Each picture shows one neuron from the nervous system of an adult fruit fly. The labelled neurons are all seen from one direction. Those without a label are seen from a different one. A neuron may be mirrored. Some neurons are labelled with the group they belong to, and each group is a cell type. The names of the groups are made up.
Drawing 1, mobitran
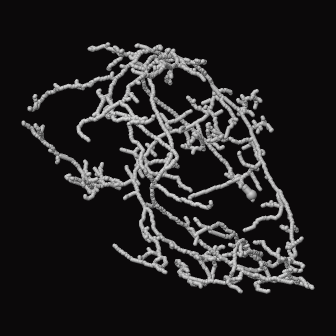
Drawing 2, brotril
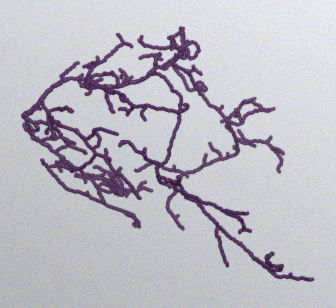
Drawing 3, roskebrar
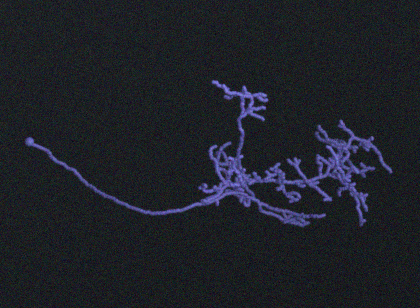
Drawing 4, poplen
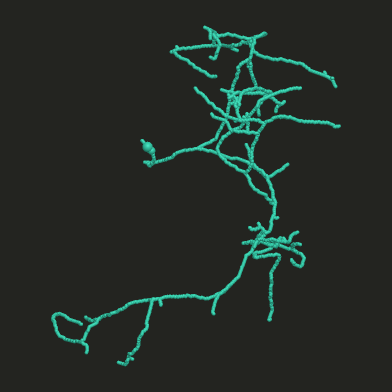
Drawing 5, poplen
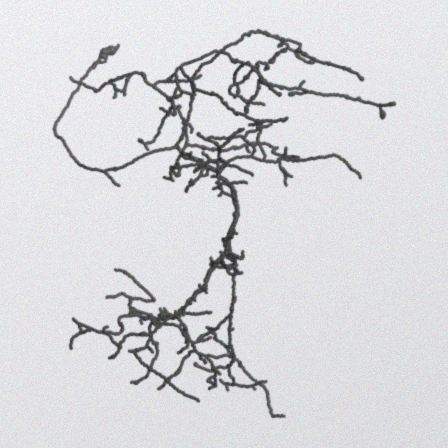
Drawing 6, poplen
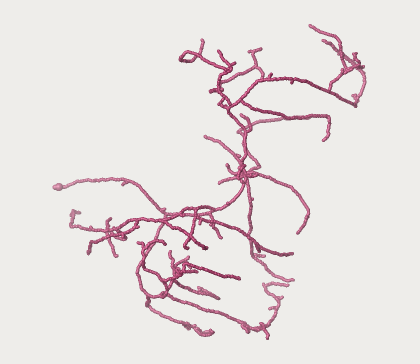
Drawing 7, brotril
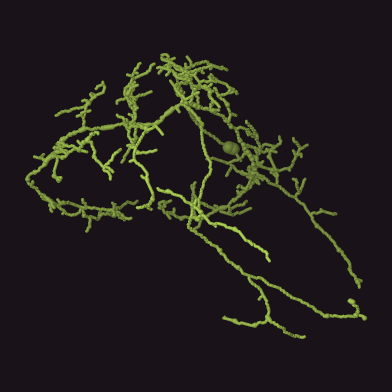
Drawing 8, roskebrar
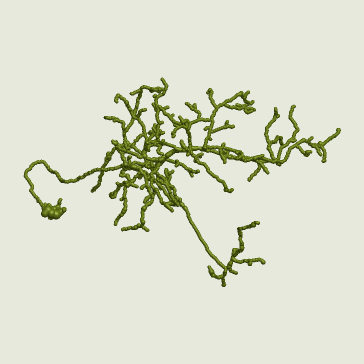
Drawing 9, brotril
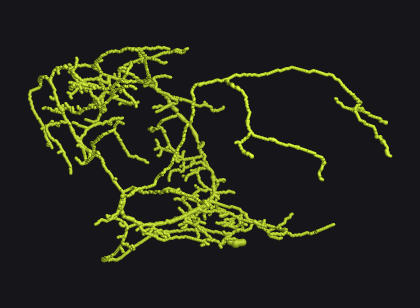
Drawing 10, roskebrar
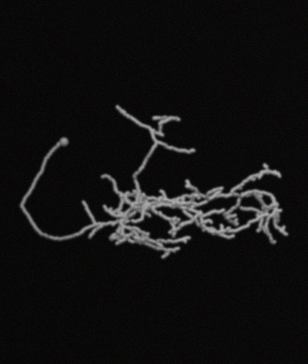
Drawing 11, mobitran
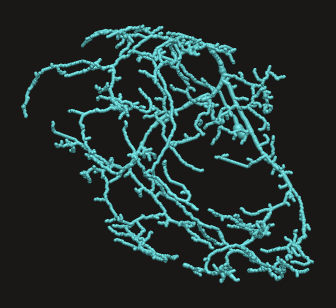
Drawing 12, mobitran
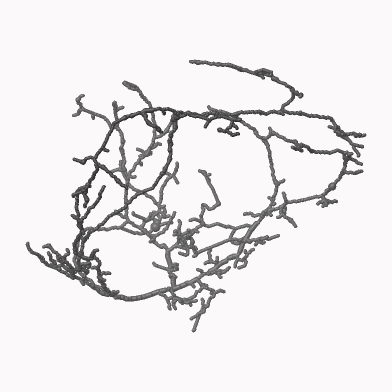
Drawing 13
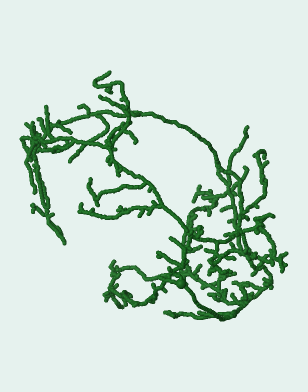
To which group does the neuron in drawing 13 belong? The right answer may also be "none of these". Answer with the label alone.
none of these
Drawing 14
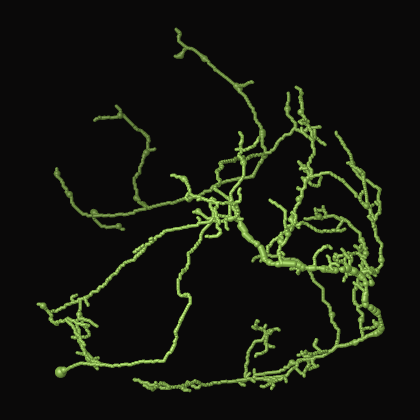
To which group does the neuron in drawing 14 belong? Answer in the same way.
brotril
